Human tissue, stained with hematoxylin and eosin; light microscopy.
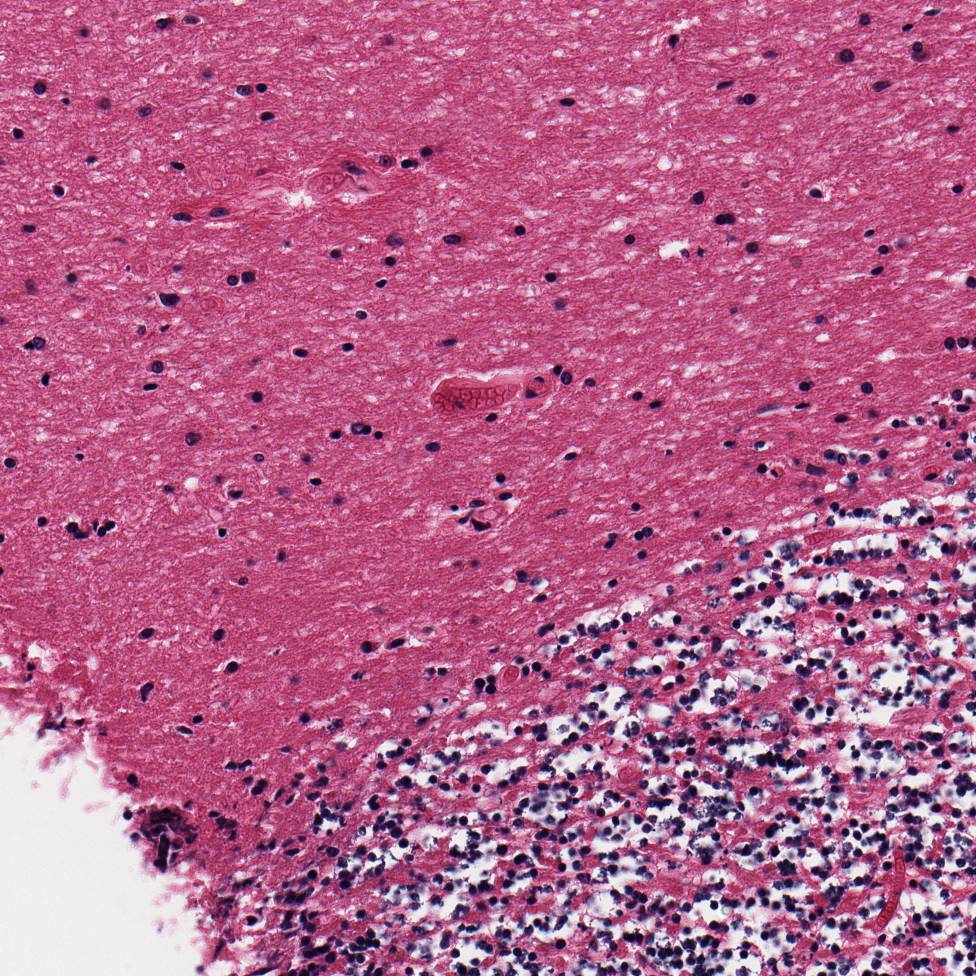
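Cerebellum: a border between pink fibrillary tissue and a nucleus-dense zone seems to run diagonally from lower left toward the middle of the right edge. Below and right of it, small round darkly stained nuclei crowd with little visible cytoplasm, thin pink fibrillary strands running between them. Near the centre, a small vessel holds red blood cells.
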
